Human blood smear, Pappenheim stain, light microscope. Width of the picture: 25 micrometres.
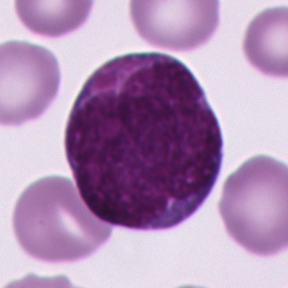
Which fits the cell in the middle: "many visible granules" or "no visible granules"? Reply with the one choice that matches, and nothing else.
No visible granules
